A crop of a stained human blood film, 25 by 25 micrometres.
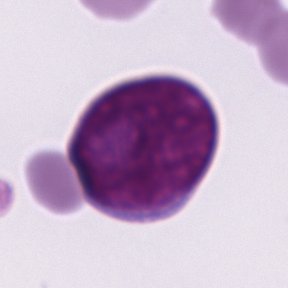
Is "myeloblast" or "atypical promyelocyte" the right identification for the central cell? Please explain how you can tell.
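This is a myeloblast. Going through it in order, the outline is smooth and rounded, with no notches or blebs. The nucleus is round to oval, without lobes or a deep indentation, and measures about 13 by 11 micrometres. Its chromatin is fine and evenly stippled with small paler spots, not coarse dark clumps. Last, the cytoplasm is a thin rim, widest along the lower edge of the cell.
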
